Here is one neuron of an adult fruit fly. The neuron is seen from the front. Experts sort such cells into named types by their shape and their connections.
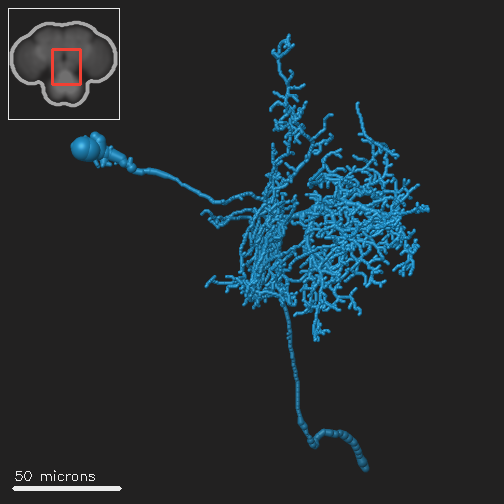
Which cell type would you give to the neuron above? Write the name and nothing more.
GNG641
